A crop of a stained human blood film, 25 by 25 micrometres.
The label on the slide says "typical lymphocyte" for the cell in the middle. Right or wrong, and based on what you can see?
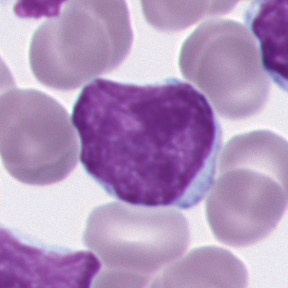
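Almost the whole cell is taken up by the nucleus, leaving a narrow rim of pale blue cytoplasm without granules or vacuoles. The nucleus, about 12 micrometres across, is a single mass without separate lobes and is broader across the top than across the bottom.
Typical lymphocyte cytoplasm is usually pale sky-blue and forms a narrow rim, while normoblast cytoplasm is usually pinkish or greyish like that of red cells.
The pale blue rim speaks for typical lymphocyte and against normoblast.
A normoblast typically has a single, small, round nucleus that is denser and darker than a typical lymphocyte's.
A single nucleus suits both names, but this one's uneven width does not match the sharply round nucleus usual for a normoblast. Typical lymphocyte fits this cell.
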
